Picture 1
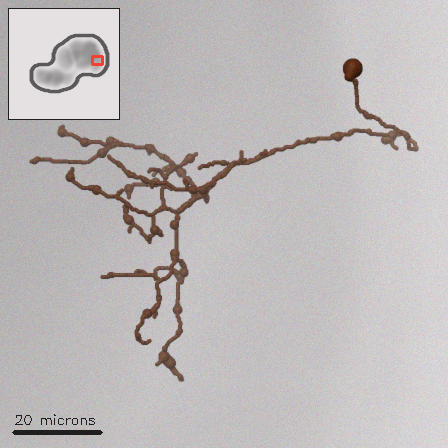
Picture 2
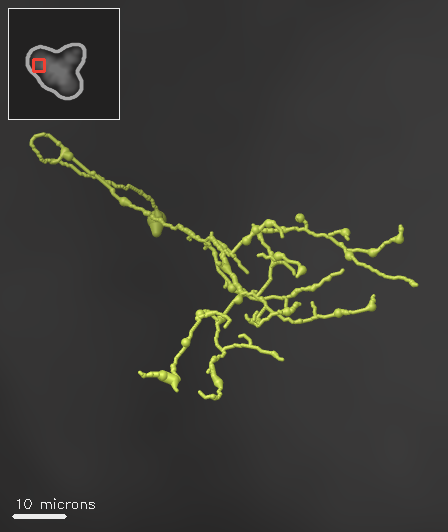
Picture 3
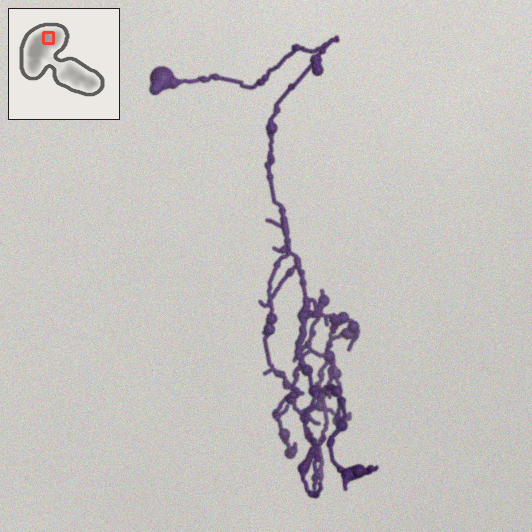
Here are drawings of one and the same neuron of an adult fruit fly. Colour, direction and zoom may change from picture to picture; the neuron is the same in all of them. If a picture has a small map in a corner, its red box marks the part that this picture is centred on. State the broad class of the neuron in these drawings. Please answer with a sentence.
The broad class is optic-lobe intrinsic neuron.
